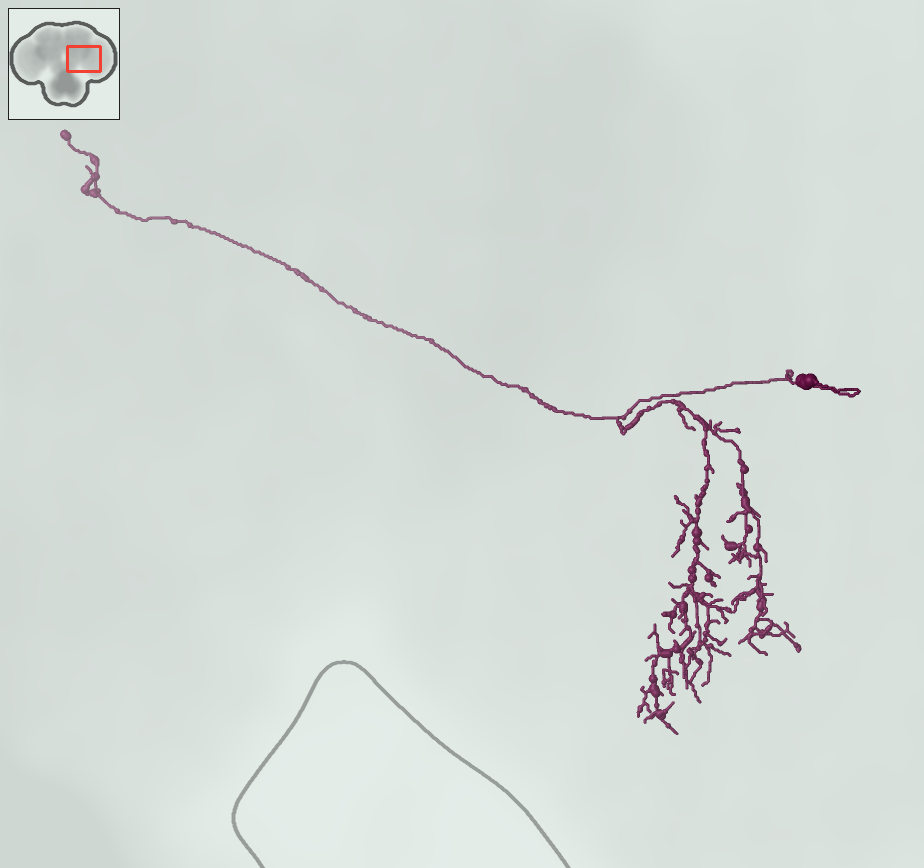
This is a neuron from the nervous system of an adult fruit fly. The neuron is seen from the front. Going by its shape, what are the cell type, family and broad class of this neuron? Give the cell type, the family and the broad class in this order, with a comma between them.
MeVP6, MeVP, visual projection neuron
